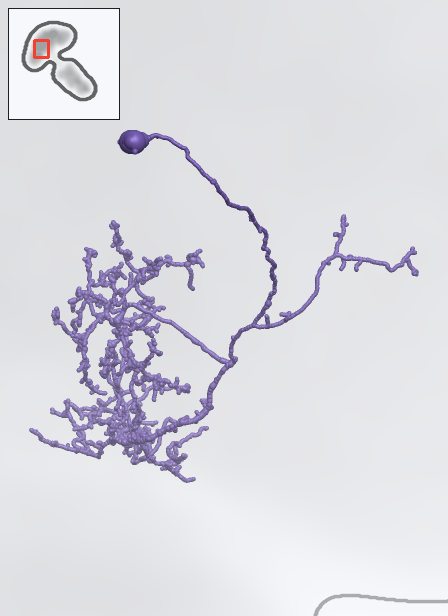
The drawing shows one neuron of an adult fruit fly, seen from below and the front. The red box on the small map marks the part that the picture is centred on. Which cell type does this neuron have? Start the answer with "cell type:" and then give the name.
cell type: WED204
